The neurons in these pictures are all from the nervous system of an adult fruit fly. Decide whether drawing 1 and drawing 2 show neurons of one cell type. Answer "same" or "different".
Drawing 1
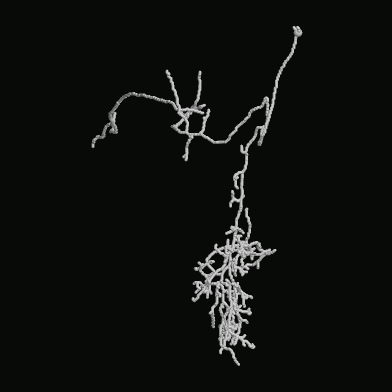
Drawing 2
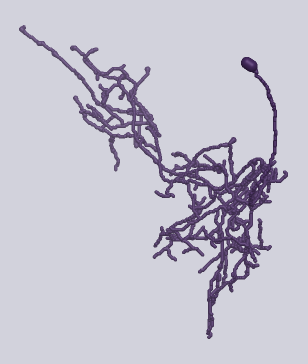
different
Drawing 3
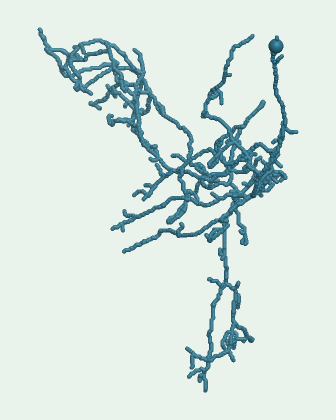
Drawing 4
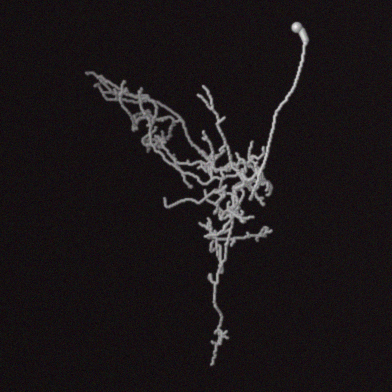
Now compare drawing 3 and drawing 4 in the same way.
same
